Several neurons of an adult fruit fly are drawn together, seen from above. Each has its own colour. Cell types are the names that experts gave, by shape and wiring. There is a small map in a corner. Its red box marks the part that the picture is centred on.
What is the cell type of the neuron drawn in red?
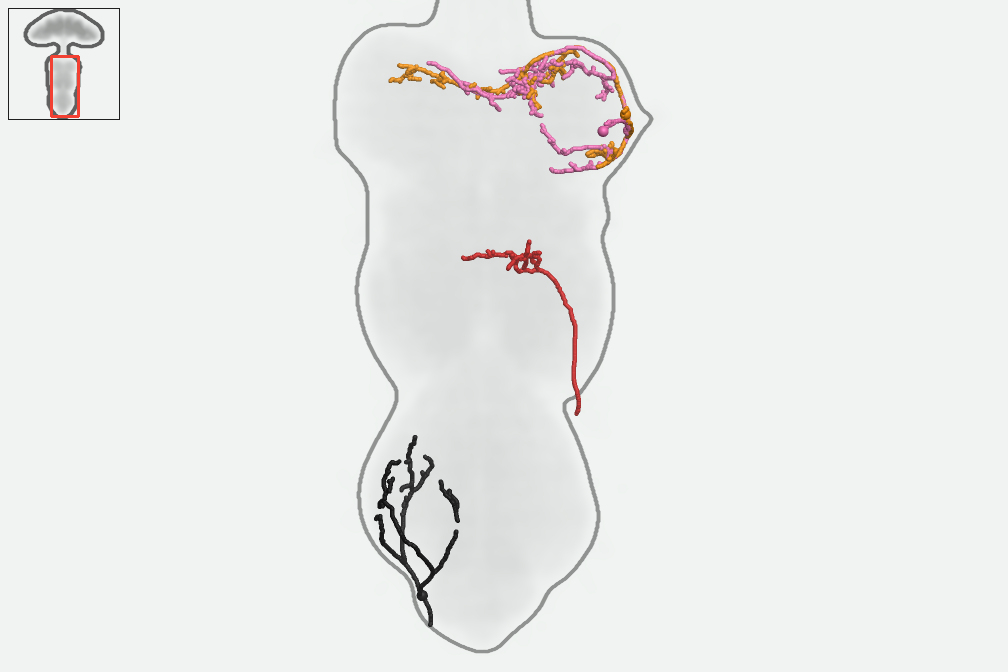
SNta42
